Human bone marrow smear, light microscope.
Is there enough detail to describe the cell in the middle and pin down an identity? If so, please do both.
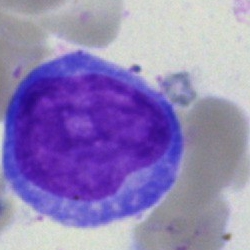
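A smooth outline, round to oval, bounds this cell. Its rim of cytoplasm is widest along the lower right side, and small pale spots lie in the cytoplasm along the lower edge. Near the centre of the nucleus sits a paler rounded area. The cell is a blast.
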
